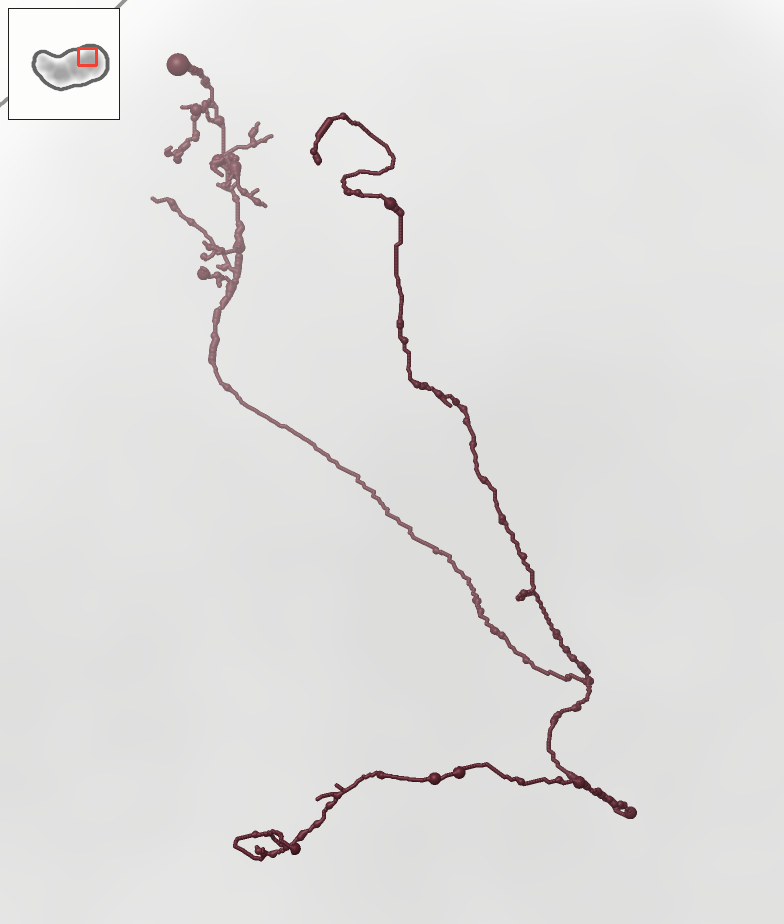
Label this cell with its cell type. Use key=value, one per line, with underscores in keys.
cell_type=KCab-s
